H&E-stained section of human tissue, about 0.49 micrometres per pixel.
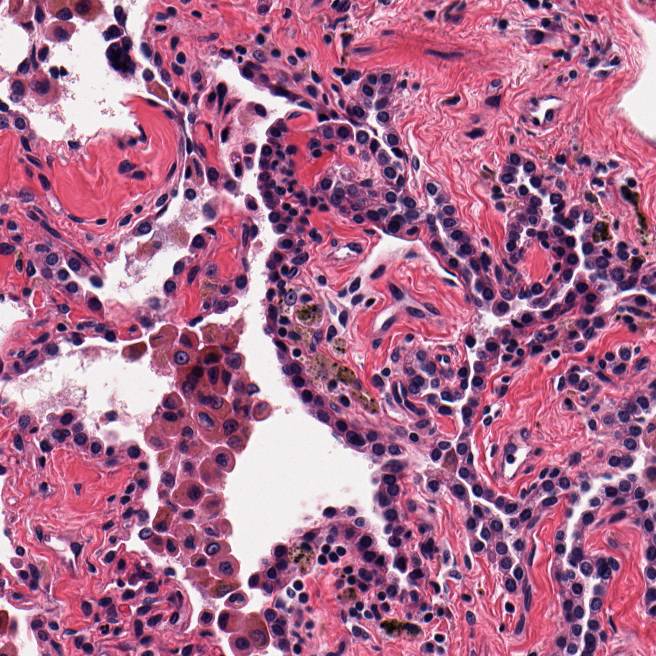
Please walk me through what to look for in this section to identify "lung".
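It's lung.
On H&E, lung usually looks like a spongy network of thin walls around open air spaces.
The branching bands here, separating irregular open spaces across the field, fit that.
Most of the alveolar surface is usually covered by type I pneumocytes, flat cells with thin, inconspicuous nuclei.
What doesn't fit: the bands' free surfaces carry a single layer of cuboidal cells with round dark nuclei. A cluster of large polygonal cells with abundant pink cytoplasm and round nuclei sits in the open space at lower centre-left.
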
